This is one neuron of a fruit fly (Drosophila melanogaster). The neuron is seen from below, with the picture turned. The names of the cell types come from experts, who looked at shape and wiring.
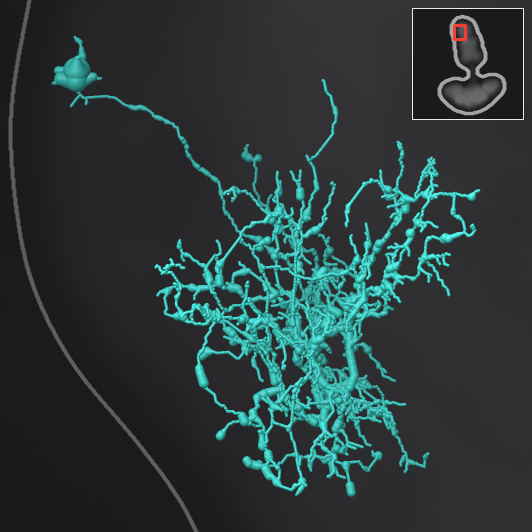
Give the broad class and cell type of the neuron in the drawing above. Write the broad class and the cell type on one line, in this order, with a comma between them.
nerve-cord intrinsic neuron, INXXX232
